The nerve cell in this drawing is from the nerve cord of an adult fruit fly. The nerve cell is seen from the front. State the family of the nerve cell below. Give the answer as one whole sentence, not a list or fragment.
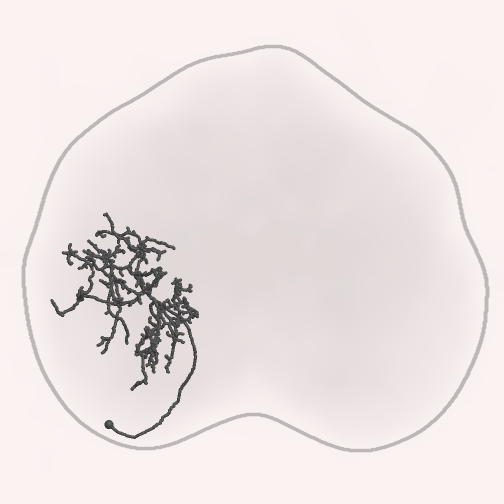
In terms of family, the nerve cell is hemilineage 04B.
